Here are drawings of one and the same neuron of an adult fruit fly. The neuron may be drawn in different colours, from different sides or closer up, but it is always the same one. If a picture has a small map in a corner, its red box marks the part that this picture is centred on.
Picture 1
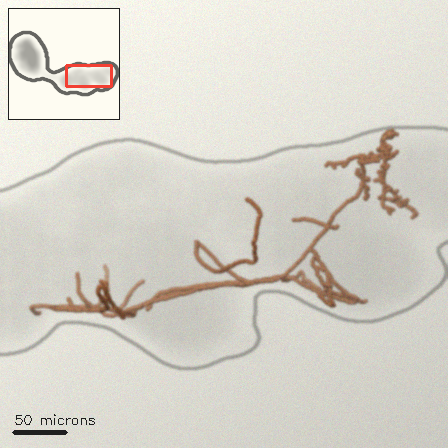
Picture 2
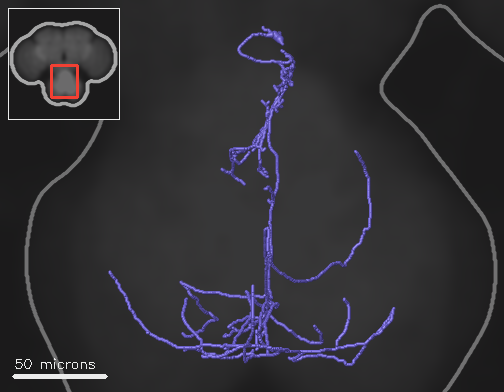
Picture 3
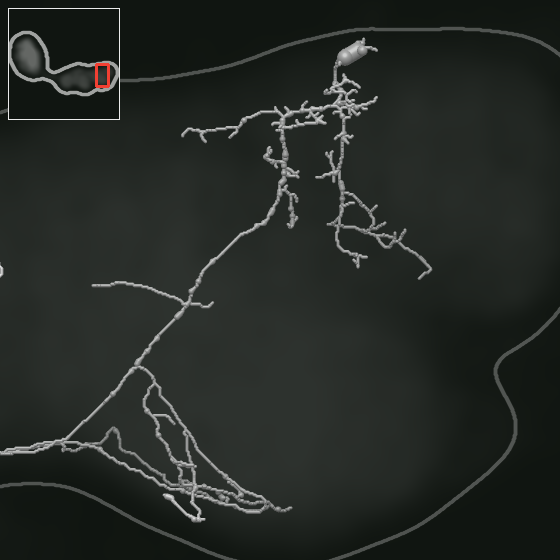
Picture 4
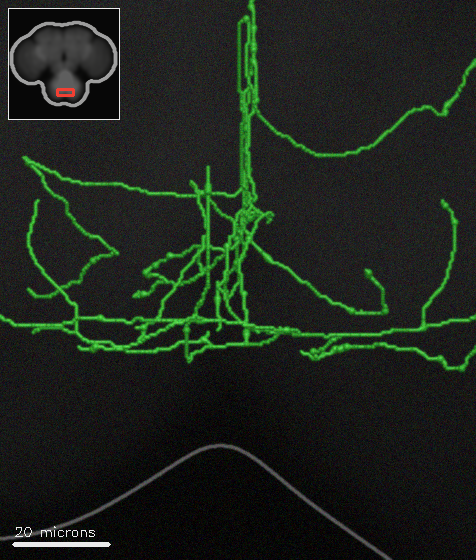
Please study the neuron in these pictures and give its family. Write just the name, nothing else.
hemilineage 09A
